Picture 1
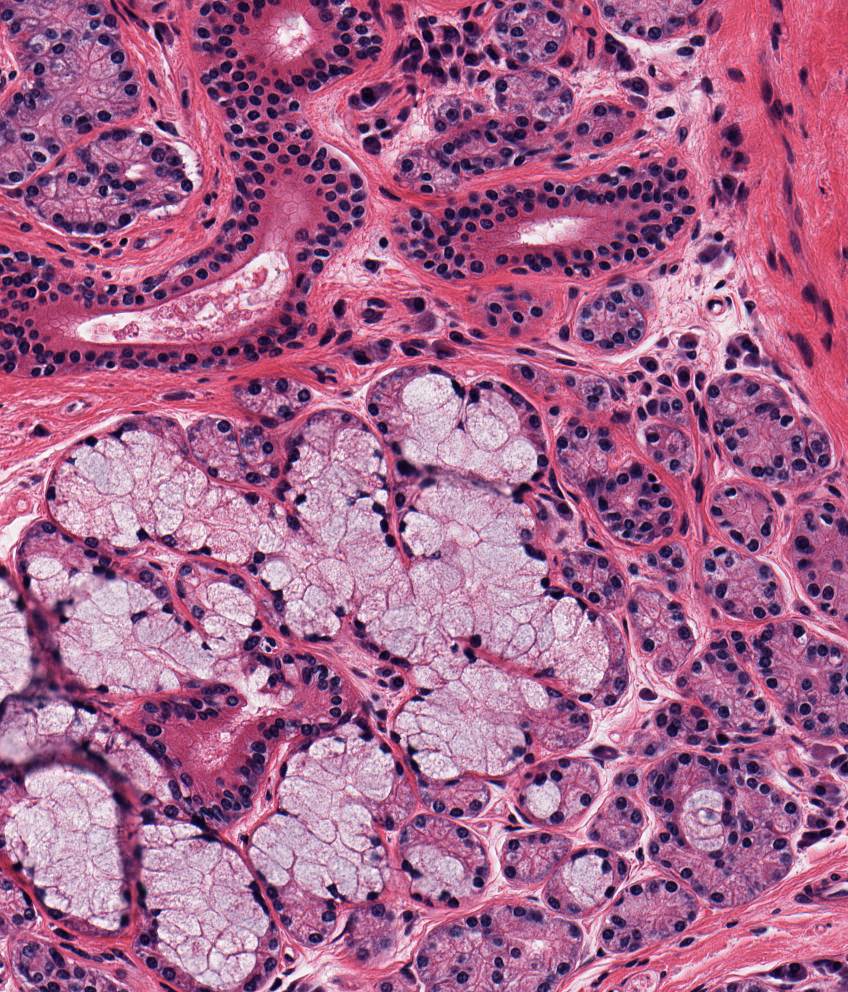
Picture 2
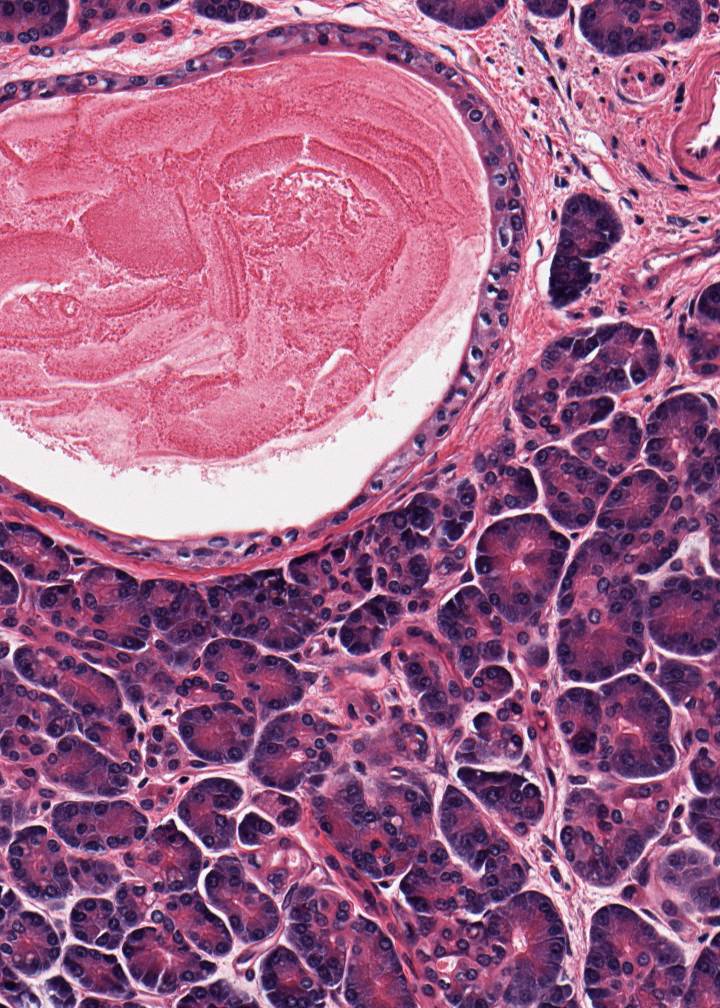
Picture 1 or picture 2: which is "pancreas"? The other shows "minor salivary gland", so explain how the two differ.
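Here the minor salivary gland is picture 1 and the pancreas is picture 2. In the first, mucous acini form a large pale cluster at lower left, and serous acini fill most of the right side. The mucous cells have pale, foamy cytoplasm with dark, flattened nuclei pressed against the base of the acinus, while the serous cells have purple, granular cytoplasm and round nuclei near the base. A roughly vertical band of dense pink fibres with elongated nuclei runs along the upper right edge.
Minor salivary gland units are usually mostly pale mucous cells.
In the pancreas, a large round duct takes the upper left, and closely packed acini fill the lower half and the right side. Those acini are built of pyramidal cells with round basal nuclei around small central lumina, and thin strands of pink fibrous tissue separate the groups, widest at the upper right, where small vessels lie in loose connective tissue.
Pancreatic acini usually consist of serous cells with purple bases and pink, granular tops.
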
